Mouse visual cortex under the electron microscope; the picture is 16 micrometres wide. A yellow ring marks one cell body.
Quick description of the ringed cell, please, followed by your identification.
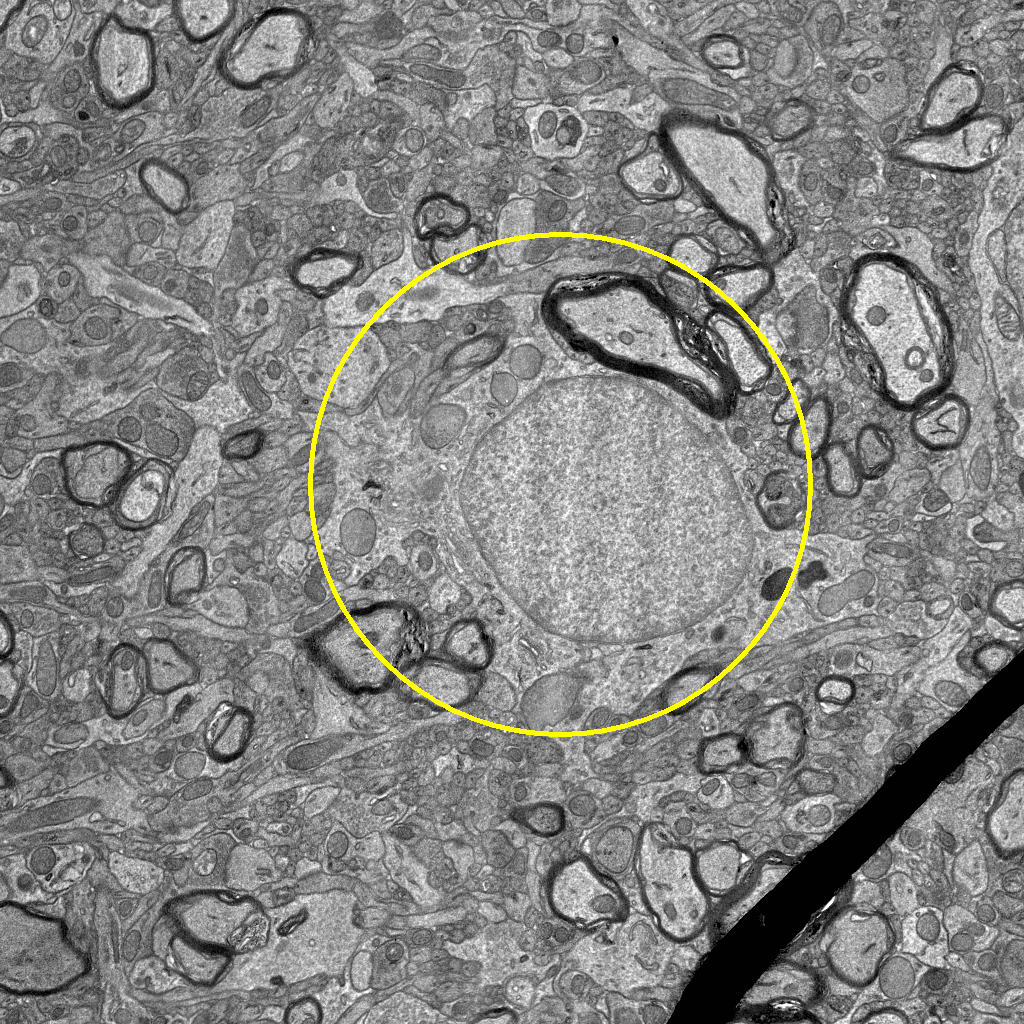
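Here the whole nucleus sits within view, round to slightly oval in outline. Follow its envelope and you will find it smooth, with no deep infoldings. In this plane no distinct nucleolus shows. To the left of the nucleus, several oval mitochondria lie in the cytoplasm. What we have here is an astrocyte.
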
